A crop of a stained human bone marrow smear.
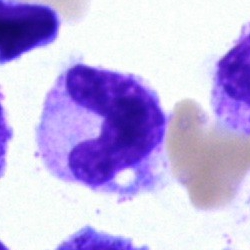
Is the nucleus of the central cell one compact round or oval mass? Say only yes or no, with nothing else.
No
